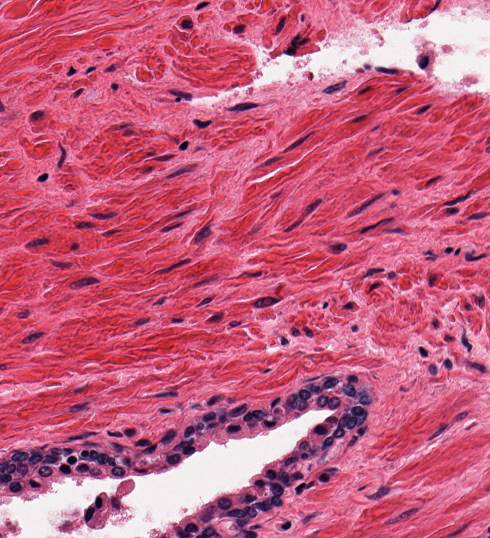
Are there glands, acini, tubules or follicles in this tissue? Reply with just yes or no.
Yes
